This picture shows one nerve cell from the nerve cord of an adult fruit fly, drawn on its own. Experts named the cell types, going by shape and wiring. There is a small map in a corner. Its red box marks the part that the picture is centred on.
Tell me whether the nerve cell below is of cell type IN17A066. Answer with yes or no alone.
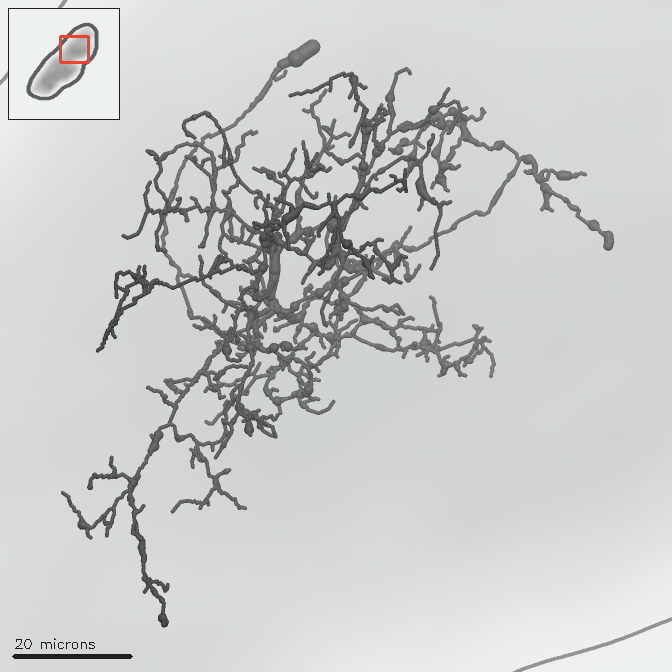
no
